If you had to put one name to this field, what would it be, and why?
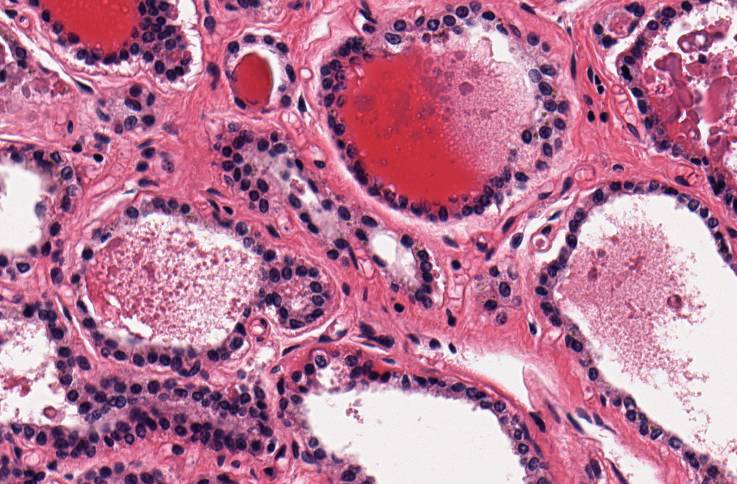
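Mainly thyroid follicle, I'd say. Rounded follicles sit closely packed, parted by pink fibrous stroma, and each is lined by a single layer of cuboidal cells with round, dark nuclei.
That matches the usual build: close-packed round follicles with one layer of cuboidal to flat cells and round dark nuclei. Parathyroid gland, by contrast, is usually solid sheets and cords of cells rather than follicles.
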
